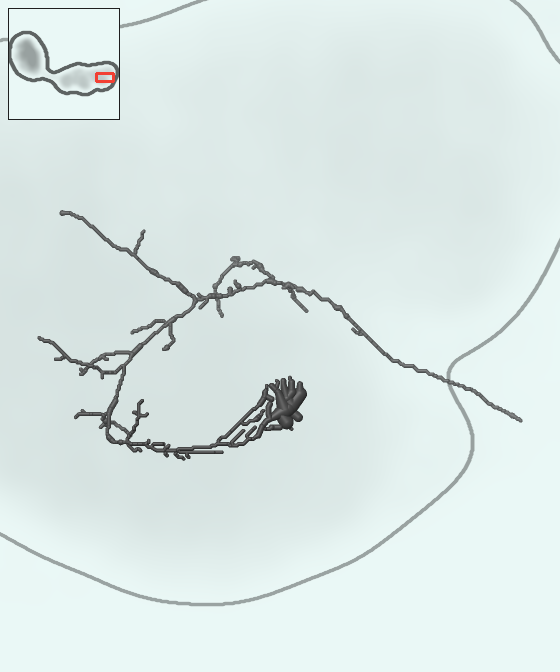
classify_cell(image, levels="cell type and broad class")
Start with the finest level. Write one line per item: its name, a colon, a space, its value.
cell type: Acc. tr flexor MN
broad class: motor neuron of the nerve cord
